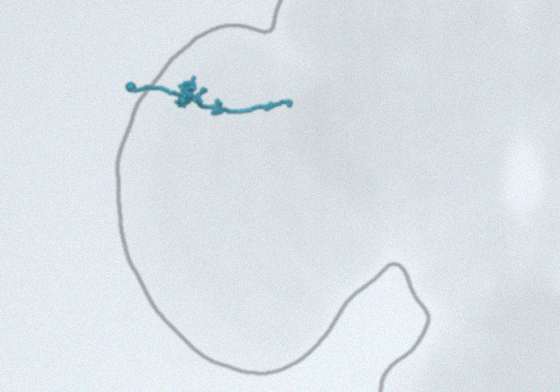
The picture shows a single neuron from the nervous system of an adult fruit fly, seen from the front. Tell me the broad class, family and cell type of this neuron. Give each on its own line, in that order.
optic-lobe intrinsic neuron
Tm
Tm4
